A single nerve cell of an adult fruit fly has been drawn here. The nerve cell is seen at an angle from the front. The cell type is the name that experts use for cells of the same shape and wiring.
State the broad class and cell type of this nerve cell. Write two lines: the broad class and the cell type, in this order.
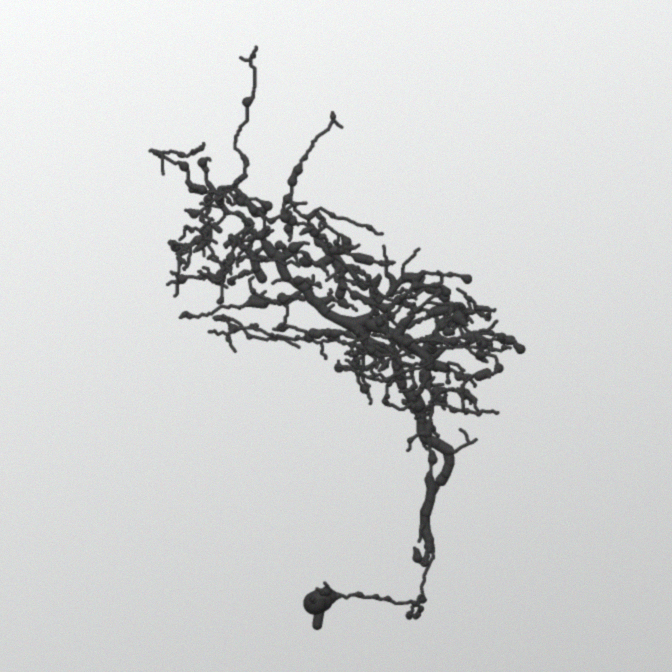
central-brain intrinsic neuron
GNG195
